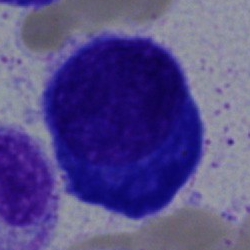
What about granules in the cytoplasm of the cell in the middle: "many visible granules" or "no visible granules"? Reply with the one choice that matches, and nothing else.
No visible granules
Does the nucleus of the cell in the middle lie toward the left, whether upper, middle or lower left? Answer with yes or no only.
Yes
